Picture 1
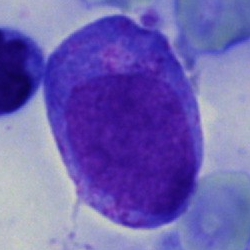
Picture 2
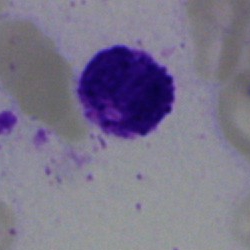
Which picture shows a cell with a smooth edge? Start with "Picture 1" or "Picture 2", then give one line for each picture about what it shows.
Picture 1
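In picture 1: The cell is oval with a smooth outline.
In picture 2: The cell is roughly round with a slightly bumpy, knobbly edge.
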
